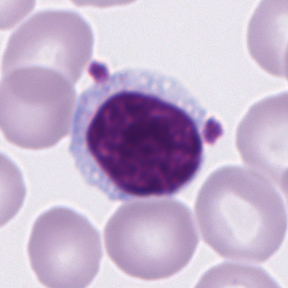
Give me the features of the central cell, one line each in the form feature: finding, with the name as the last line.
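Outline: roughly round, the edge a little uneven
Nucleus: off-centre, sitting toward the lower right
Nuclear share: about 70% of the cell's area
Cytoplasm: pale blue
Rim: widest on the upper left side
Name: typical lymphocyte, then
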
